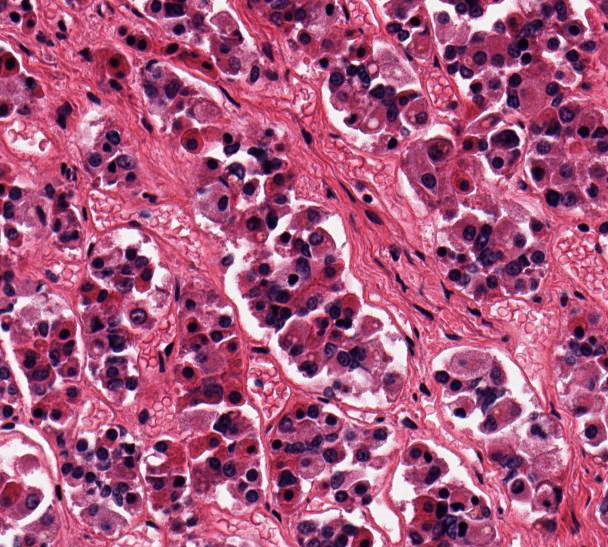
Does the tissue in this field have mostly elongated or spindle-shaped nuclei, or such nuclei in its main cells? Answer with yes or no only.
No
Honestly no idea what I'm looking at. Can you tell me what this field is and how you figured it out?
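Tissue: pars distalis of the pituitary. Cells grouped throughout in rounded nests, separated by thin connective tissue strands. Nests solid, cells filling each one; no central lumens.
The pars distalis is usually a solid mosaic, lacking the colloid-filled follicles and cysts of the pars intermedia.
Bright red cytoplasm in some cells, pale pink-purple in others, mixed within the nests.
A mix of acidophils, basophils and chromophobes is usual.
Thin-walled capillaries packed with red blood cells lie in the strands, including on the left.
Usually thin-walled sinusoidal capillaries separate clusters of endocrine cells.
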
